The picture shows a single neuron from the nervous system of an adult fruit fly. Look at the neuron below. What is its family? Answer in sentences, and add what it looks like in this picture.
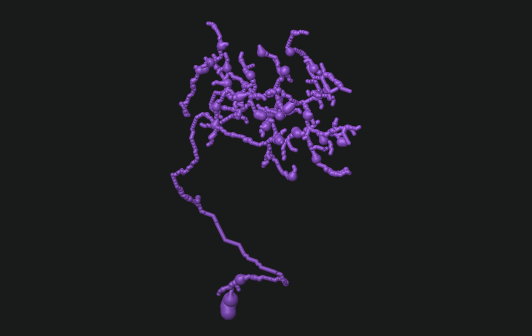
The family is Cm. This is an optic-lobe intrinsic neuron. The cell body is at the bottom of the picture. Dozens of branch ends can be seen.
